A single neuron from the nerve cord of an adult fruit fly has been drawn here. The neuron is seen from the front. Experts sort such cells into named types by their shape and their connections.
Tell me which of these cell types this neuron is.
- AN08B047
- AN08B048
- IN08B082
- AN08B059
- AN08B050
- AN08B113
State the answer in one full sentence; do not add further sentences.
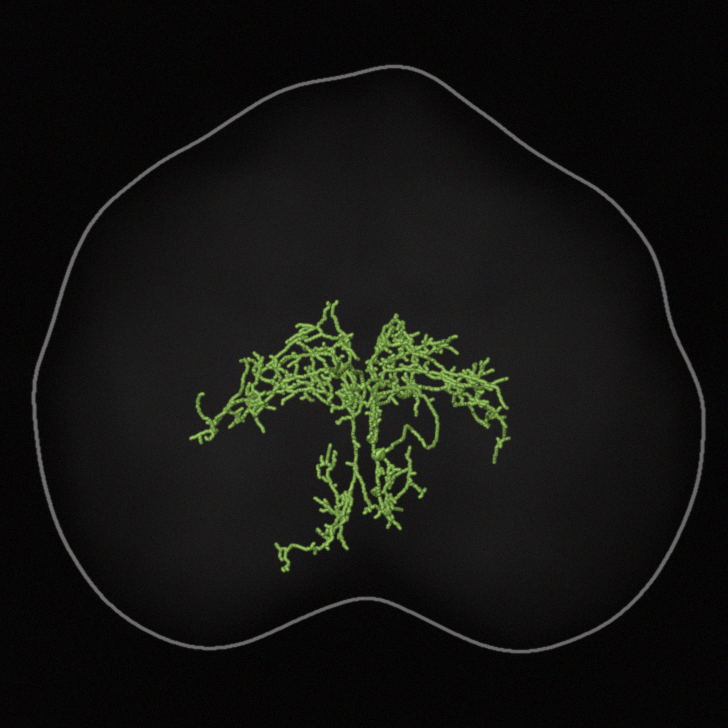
The type assigned to this neuron is AN08B048.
